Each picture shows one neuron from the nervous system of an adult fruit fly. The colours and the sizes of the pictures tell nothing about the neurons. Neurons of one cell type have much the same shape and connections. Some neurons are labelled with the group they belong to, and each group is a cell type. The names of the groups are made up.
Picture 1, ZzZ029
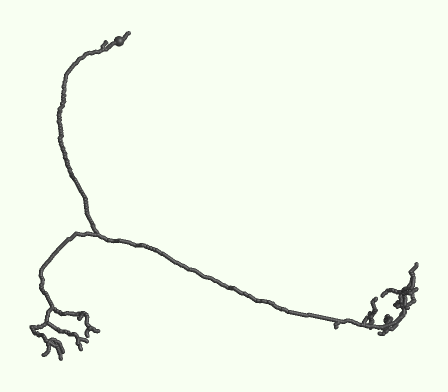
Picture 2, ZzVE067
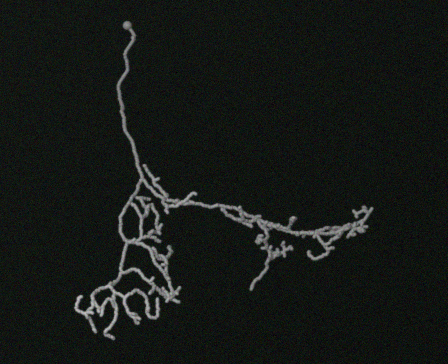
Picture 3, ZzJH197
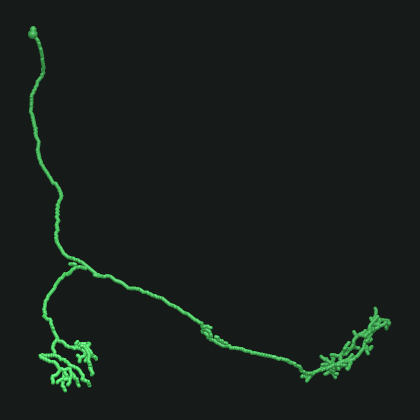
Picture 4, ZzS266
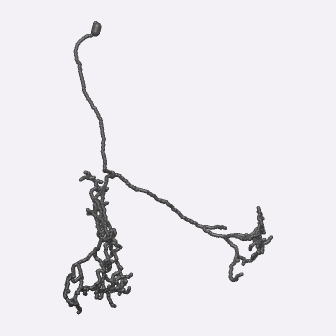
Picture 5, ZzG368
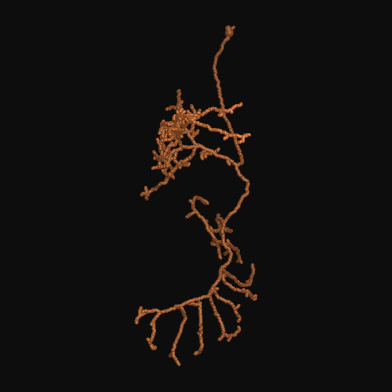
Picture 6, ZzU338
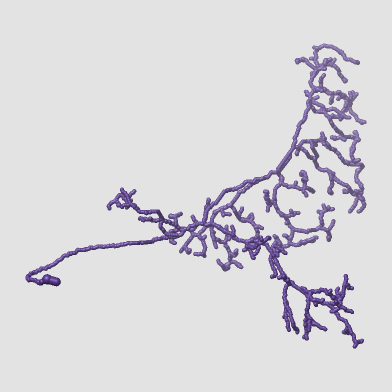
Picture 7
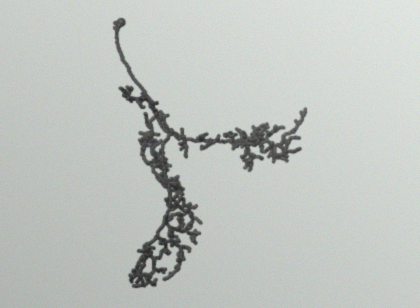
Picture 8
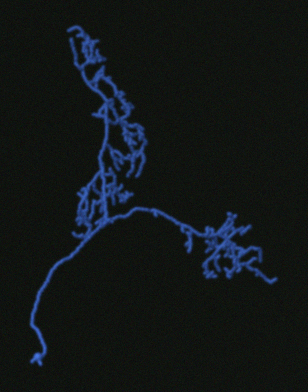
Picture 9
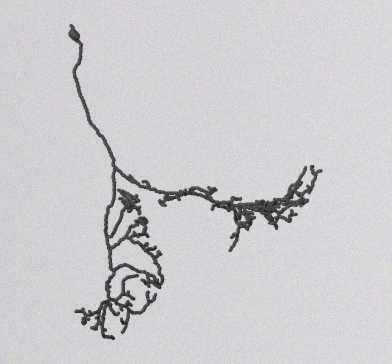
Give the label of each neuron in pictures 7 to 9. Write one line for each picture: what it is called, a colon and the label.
7: ZzU338
8: ZzU338
9: ZzVE067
